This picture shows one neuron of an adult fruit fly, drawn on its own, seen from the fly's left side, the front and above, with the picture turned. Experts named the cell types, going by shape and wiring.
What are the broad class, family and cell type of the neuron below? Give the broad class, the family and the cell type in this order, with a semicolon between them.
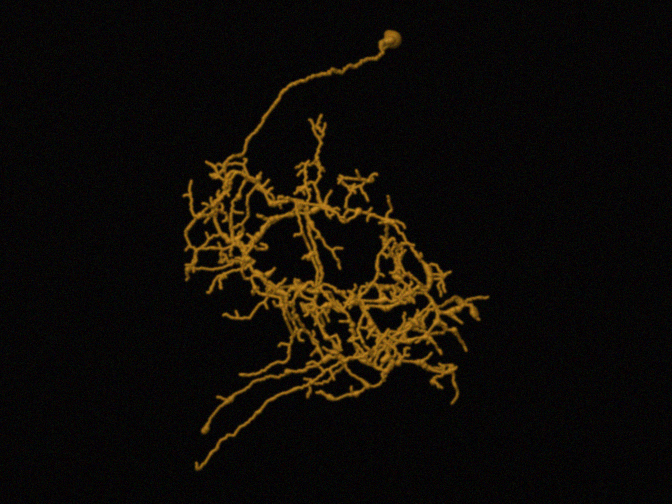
central-brain intrinsic neuron; hemilineage VLPl&p1_lateral; AVLP329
